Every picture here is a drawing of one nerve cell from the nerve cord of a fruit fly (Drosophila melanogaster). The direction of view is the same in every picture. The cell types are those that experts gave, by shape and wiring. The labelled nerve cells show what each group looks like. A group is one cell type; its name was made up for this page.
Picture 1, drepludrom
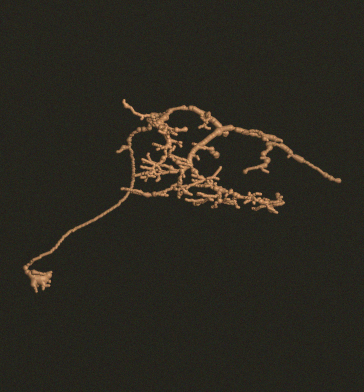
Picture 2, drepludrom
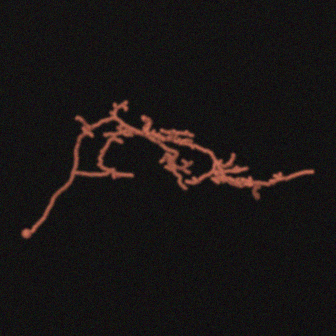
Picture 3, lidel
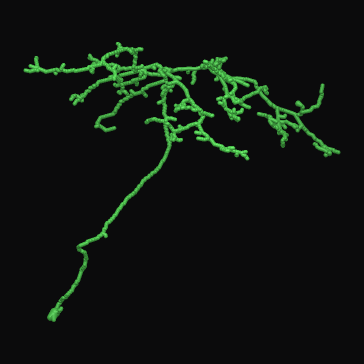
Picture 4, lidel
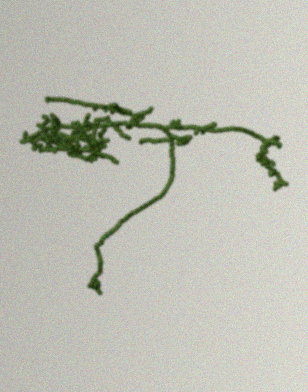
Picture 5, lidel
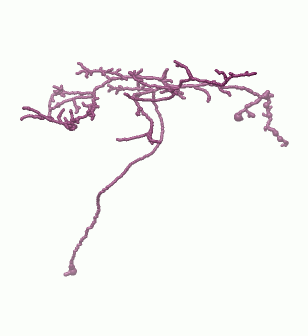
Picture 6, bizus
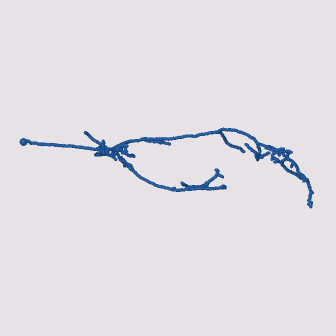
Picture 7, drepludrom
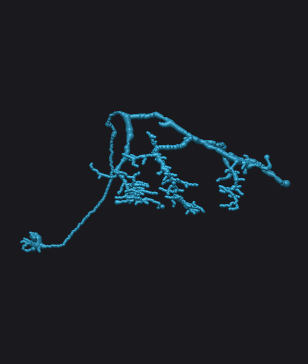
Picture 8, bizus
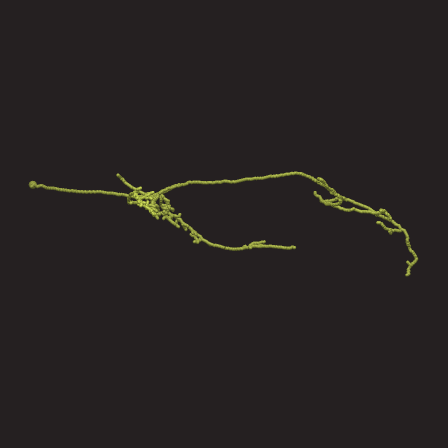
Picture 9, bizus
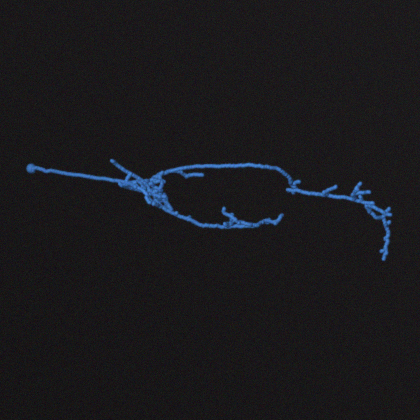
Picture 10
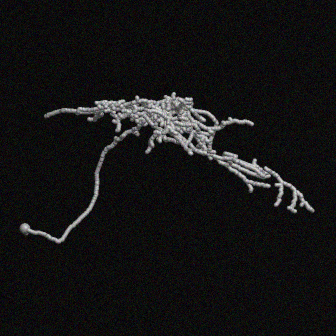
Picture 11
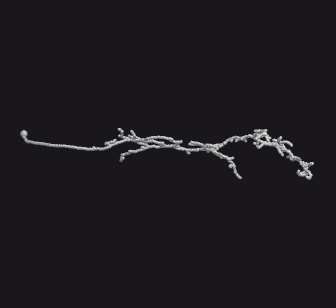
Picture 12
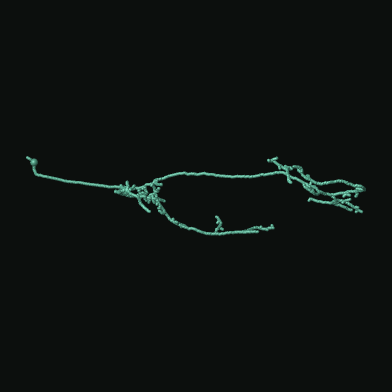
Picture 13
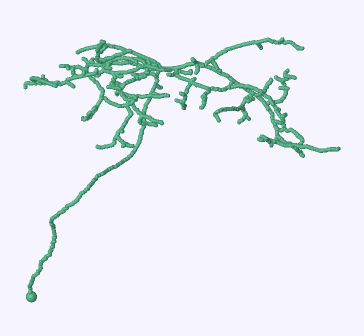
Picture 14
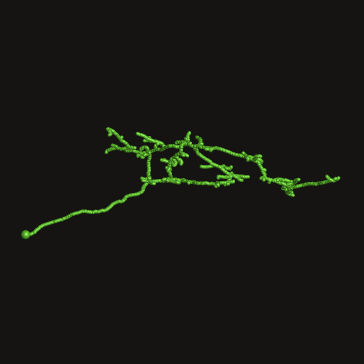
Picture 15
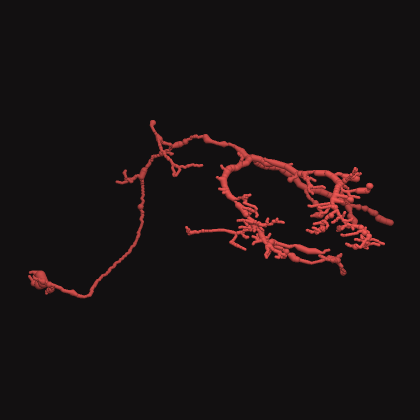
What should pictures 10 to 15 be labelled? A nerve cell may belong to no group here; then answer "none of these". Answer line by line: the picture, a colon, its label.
10: none of these
11: none of these
12: bizus
13: lidel
14: drepludrom
15: drepludrom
